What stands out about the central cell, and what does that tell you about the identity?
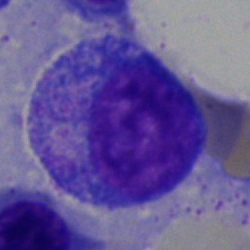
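First, the nucleus sits off-centre towards the right. Second, its chromatin stains deep purple with some paler patches and is not clumped into coarse blocks. Third, a moderate amount of lilac-blue cytoplasm occupies the left part, filled with fine reddish-purple granules. The cell is a promyelocyte.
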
